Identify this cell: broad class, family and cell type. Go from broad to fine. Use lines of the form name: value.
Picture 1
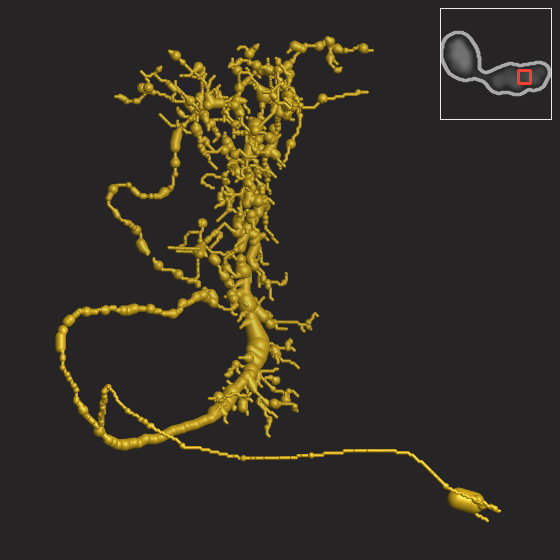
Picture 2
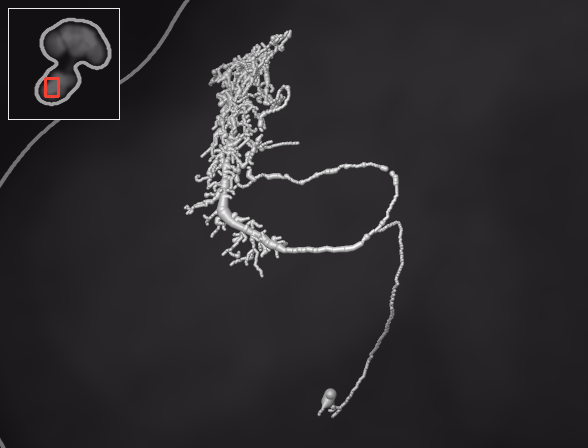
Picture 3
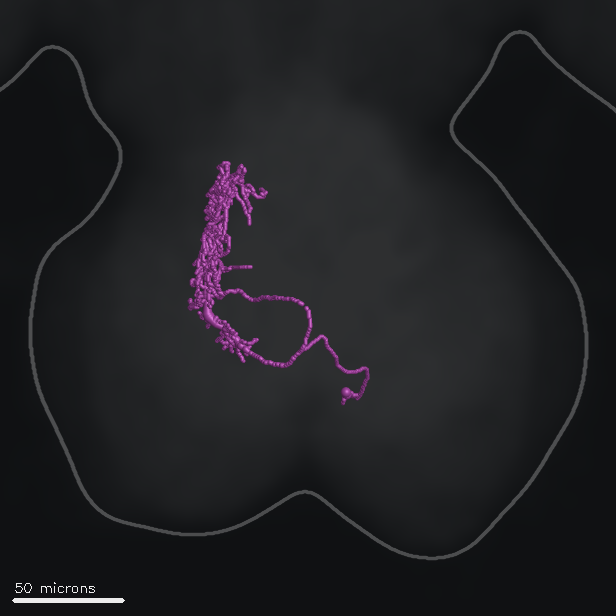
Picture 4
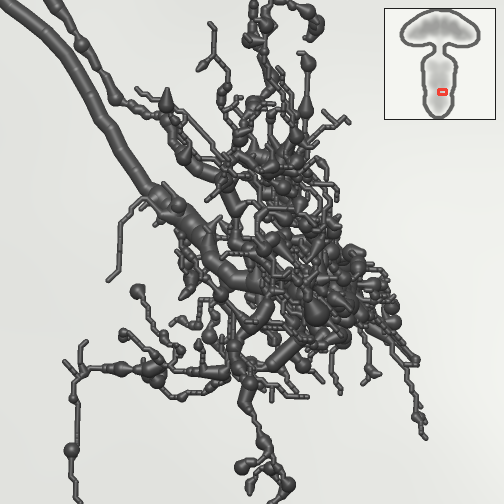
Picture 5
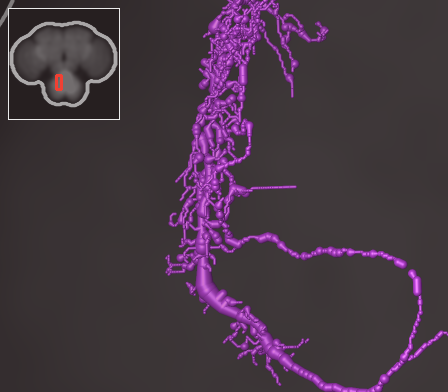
broad class: nerve-cord intrinsic neuron
family: hemilineage 10B
cell type: IN10B023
